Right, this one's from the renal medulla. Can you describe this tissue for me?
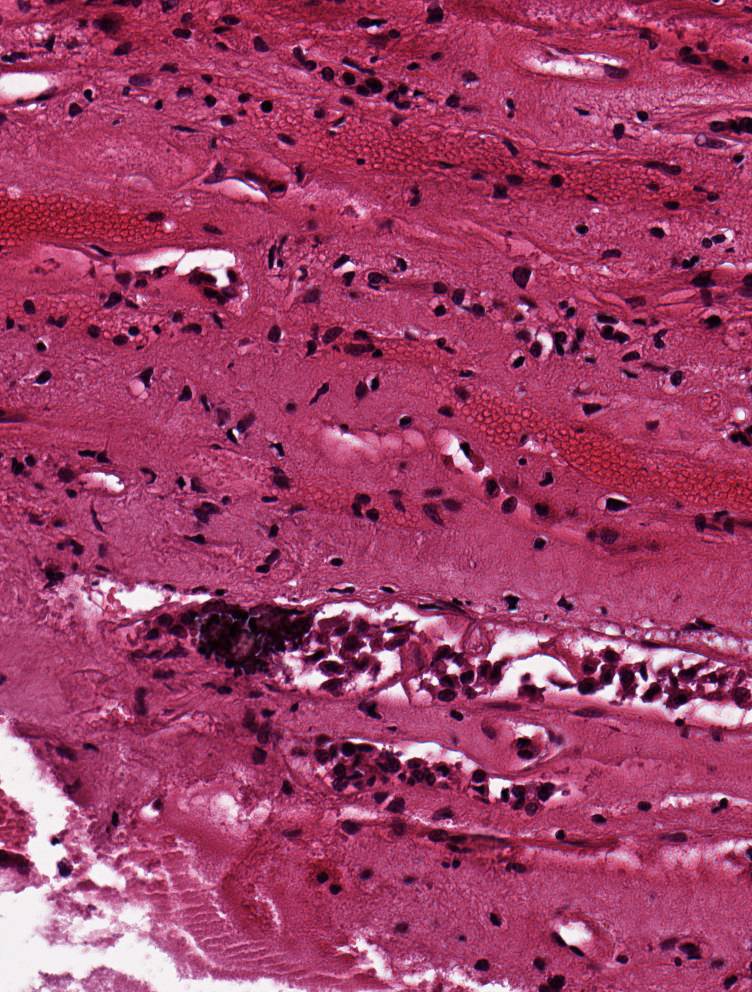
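Parallel bands cross the field roughly horizontally. In the upper half, several bands consist of tightly packed red blood cells with a honeycomb look. Homogeneous pink eosinophilic material with few structural details lies between the bands. A dense dark purple clump sits at the left end of the largest cleft, lower middle.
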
